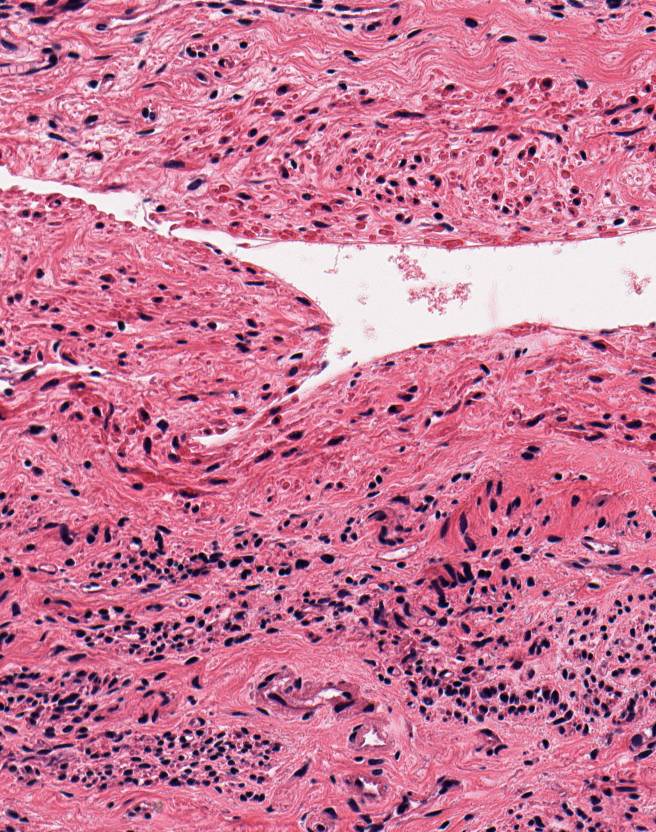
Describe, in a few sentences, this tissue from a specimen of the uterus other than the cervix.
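The field is more cellular in its lower half than in its upper half. In the lower half, dense groups of small dark nuclei are crowded together with scant visible cytoplasm. Spindle cells with elongated dark nuclei are scattered among the pink fibres throughout the field. The cleft holds only a few small, loose clumps of red blood cells, all in its right half.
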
